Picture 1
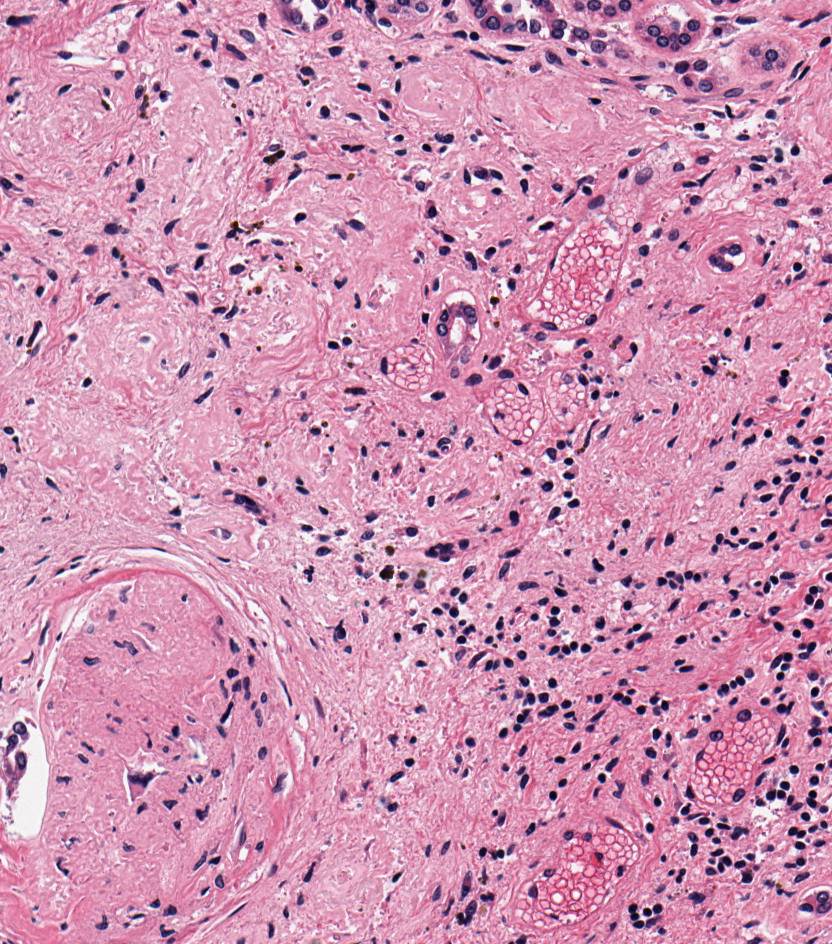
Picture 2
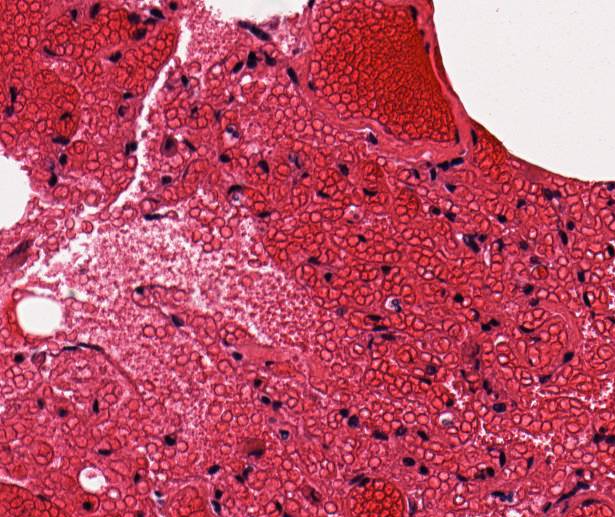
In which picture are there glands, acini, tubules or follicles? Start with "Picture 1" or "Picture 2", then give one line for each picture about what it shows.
Picture 1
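What picture 1 shows: Along the top edge on the right are small tubular epithelial structures lined by cuboidal cells with round nuclei.
What picture 2 shows: No epithelium or glands are seen anywhere in the field.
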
